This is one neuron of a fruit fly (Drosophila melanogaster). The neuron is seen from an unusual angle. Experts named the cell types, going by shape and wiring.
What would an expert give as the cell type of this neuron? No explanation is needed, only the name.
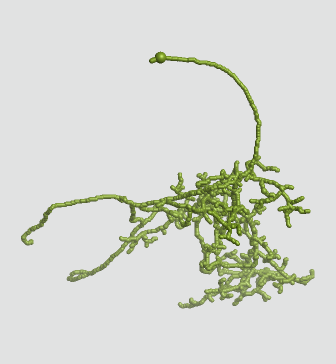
CL184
